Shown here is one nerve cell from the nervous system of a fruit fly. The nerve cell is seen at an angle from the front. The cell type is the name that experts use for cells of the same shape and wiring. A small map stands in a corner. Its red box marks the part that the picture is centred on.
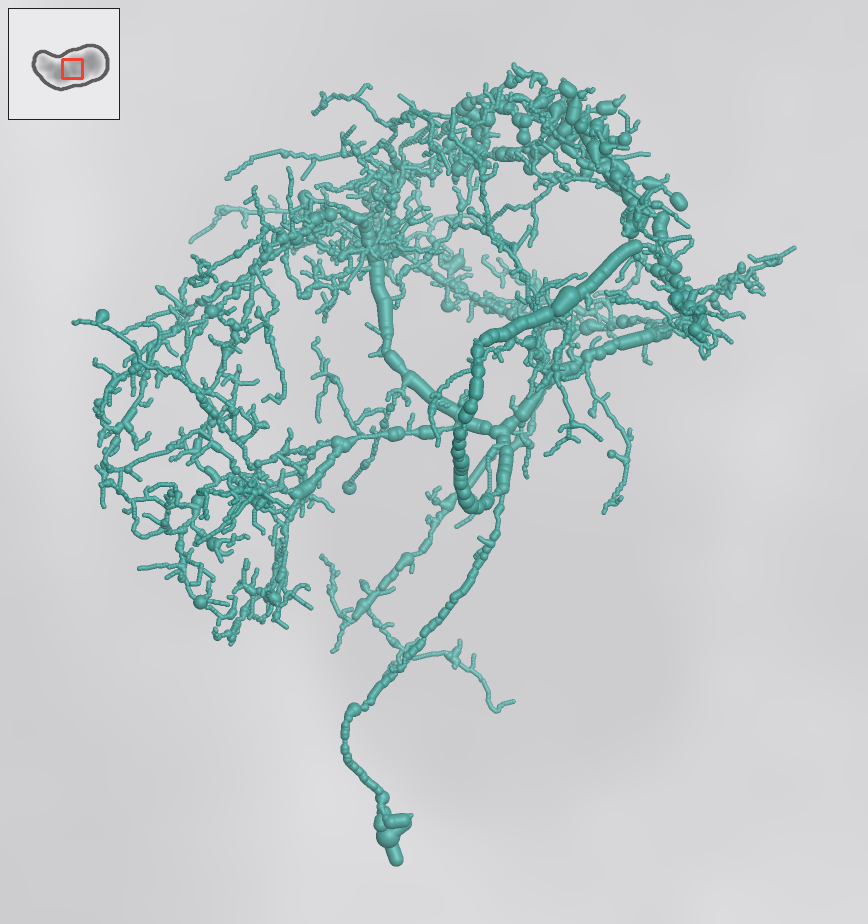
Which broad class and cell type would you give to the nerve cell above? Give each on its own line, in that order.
central-brain intrinsic neuron
PVLP012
